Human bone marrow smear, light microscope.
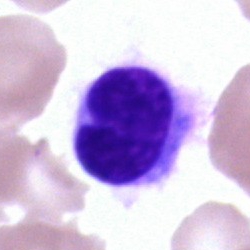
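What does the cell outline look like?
Irregular, with small pointed tags of cytoplasm at top and bottom.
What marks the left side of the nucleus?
A deep notch cuts into it.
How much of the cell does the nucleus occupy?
Most of it; no nucleolus is visible.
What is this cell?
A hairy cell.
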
